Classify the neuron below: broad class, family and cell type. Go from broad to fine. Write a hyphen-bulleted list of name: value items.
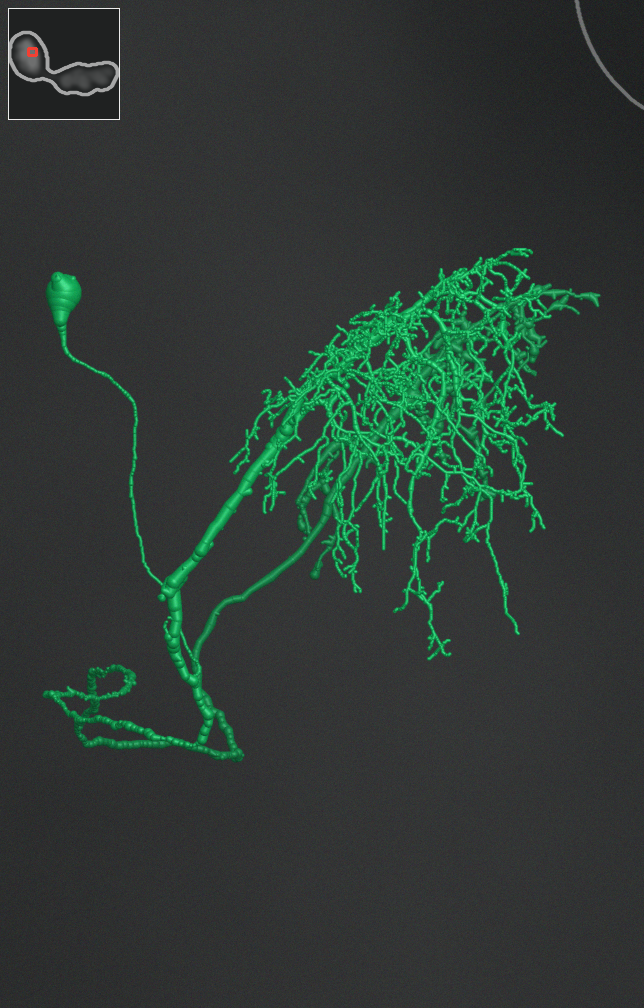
- broad class: optic-lobe intrinsic neuron
- family: hemilineage VPNp1_lateral
- cell type: LC14a-1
